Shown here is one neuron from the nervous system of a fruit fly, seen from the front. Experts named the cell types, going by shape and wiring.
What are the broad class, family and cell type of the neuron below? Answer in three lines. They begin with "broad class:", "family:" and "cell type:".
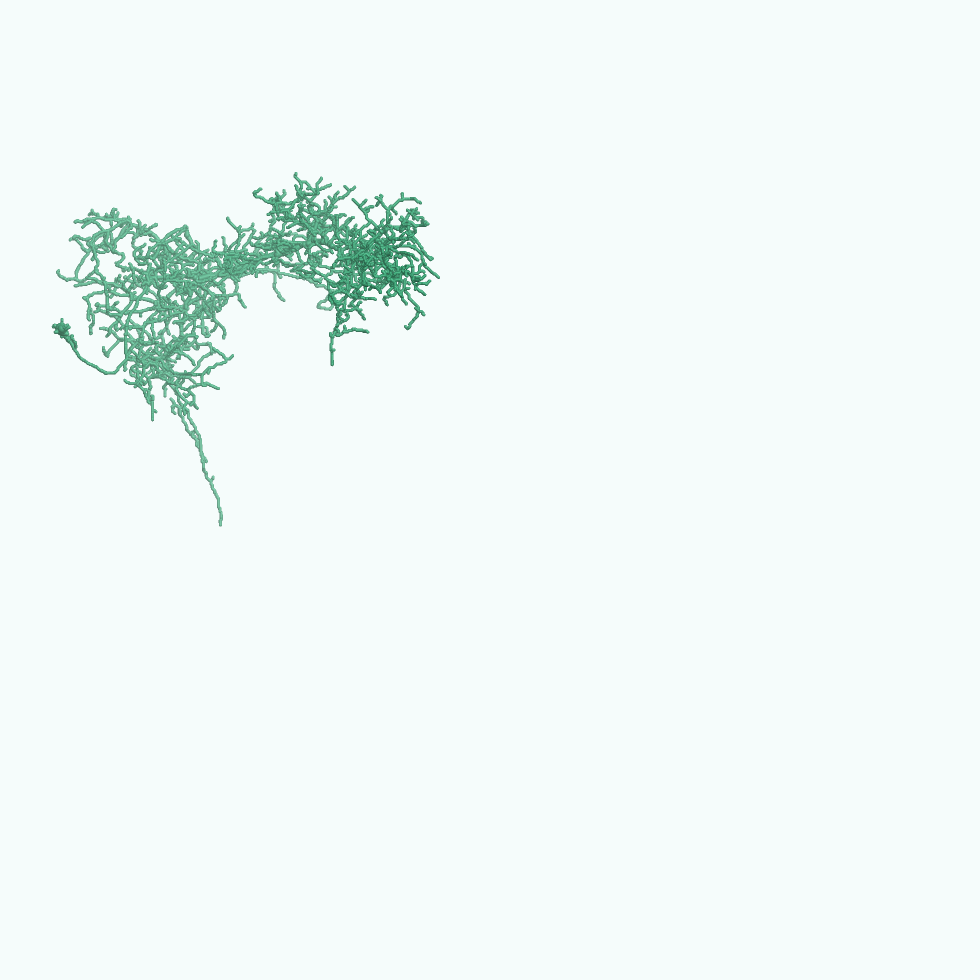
broad class: central-brain intrinsic neuron
family: LHCENT
cell type: LHCENT4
